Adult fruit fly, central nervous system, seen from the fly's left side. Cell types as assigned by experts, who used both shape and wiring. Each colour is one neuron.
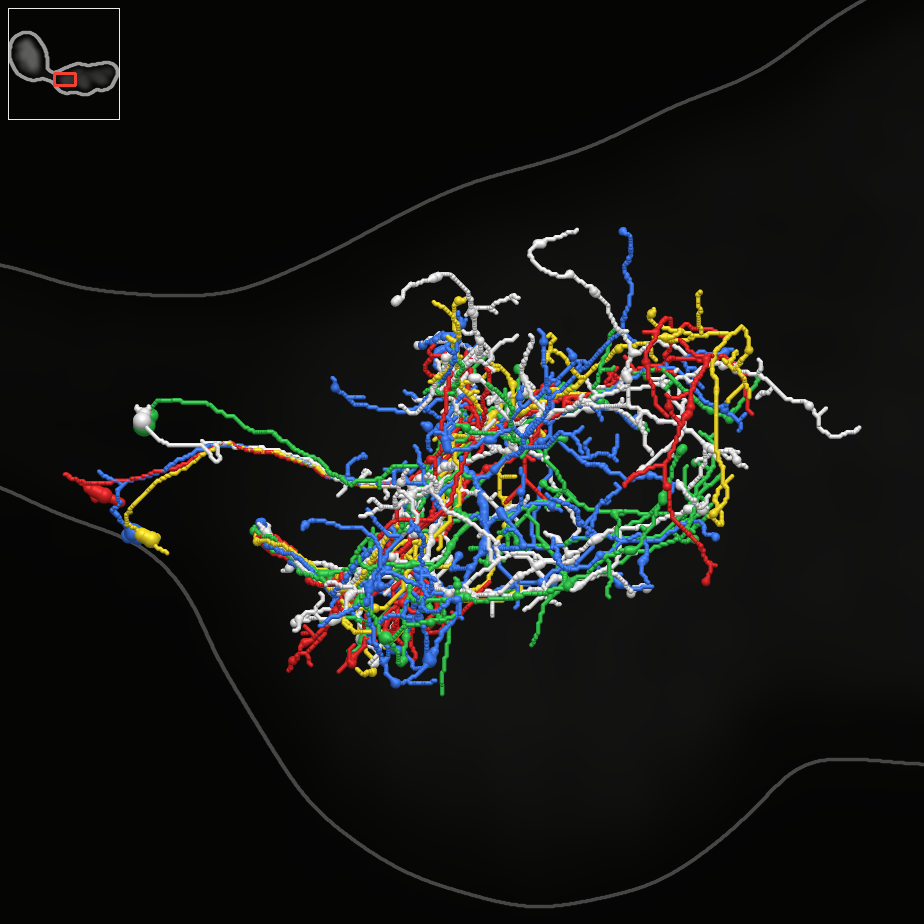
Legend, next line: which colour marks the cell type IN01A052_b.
green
